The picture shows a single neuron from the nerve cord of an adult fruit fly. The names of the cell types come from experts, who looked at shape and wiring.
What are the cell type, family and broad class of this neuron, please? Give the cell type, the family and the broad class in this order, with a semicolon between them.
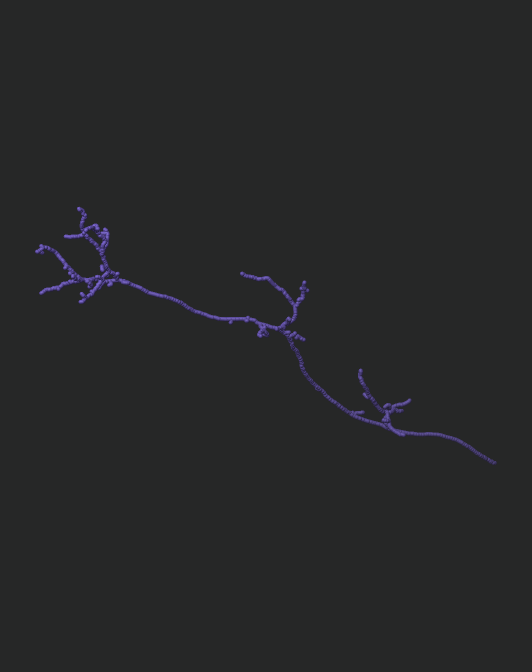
DNa13; hemilineage WEDd1; descending neuron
